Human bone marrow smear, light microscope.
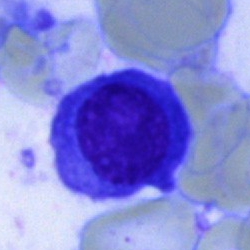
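Plasma cell at the centre of a stained human bone marrow smear. Note the deep, intense blue cytoplasm, free of vacuoles. The nucleus is off-centre, so the broadest cytoplasmic rim lies on the left. The outline is roughly round, its edge slightly angular and uneven.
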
